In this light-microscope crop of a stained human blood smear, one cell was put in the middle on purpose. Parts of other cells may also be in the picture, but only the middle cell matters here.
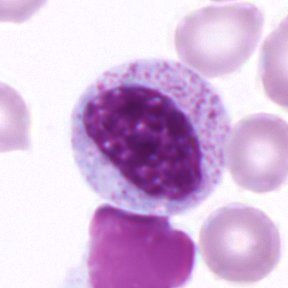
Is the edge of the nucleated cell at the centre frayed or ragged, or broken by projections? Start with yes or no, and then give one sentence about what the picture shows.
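No. The cell outline is round and smooth.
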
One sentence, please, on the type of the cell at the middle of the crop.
As for the cell in the middle, it is a metamyelocyte.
